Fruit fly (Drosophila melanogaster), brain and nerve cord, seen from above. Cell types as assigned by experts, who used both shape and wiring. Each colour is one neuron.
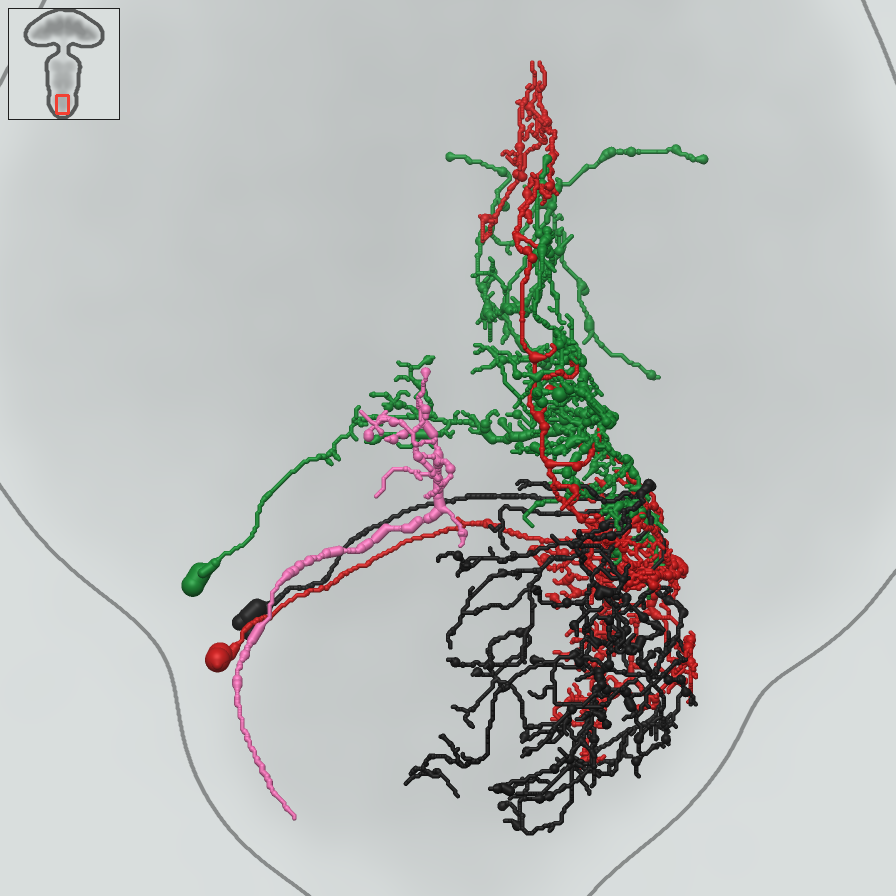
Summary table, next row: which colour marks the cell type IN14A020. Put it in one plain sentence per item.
The colour is black.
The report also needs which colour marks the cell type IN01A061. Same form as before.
The colour is red.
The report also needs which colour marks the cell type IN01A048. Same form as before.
The colour is green.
